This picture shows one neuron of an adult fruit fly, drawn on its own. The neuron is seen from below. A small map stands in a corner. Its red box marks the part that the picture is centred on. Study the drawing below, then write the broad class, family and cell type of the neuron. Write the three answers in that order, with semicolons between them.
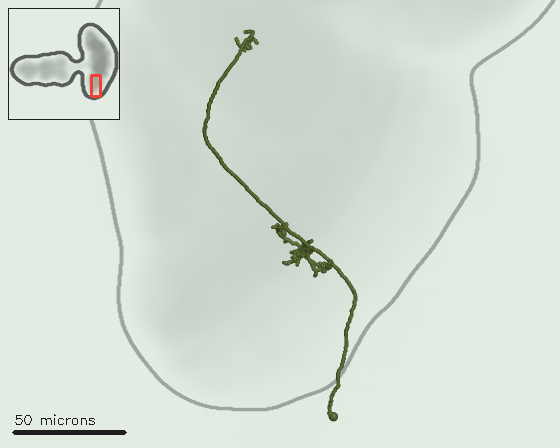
optic-lobe intrinsic neuron; Tm; Tm5b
